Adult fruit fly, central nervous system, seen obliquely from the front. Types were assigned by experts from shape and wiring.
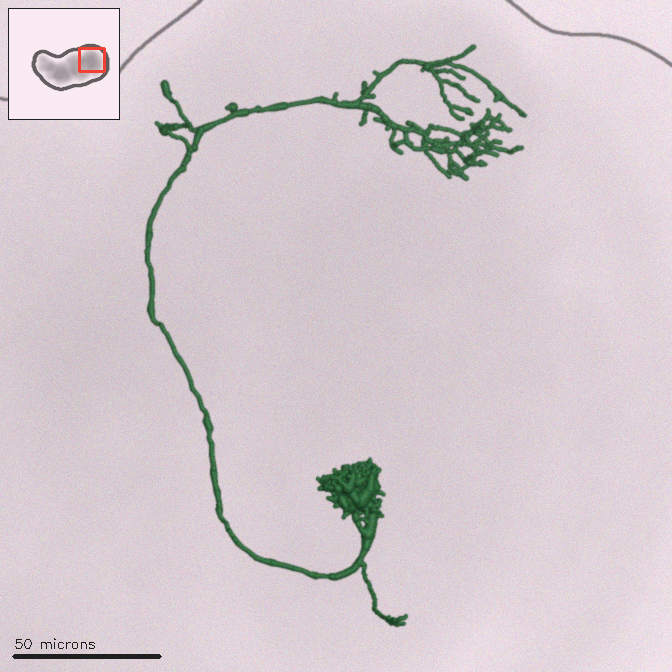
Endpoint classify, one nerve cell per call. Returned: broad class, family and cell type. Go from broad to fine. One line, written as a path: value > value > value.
central-brain intrinsic neuron > class ALPN > DL5_adPN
